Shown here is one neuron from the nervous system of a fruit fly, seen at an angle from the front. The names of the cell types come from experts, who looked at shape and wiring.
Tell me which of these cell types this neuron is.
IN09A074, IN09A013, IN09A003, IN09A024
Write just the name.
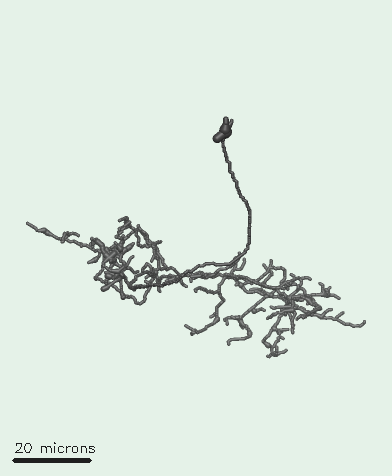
IN09A074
